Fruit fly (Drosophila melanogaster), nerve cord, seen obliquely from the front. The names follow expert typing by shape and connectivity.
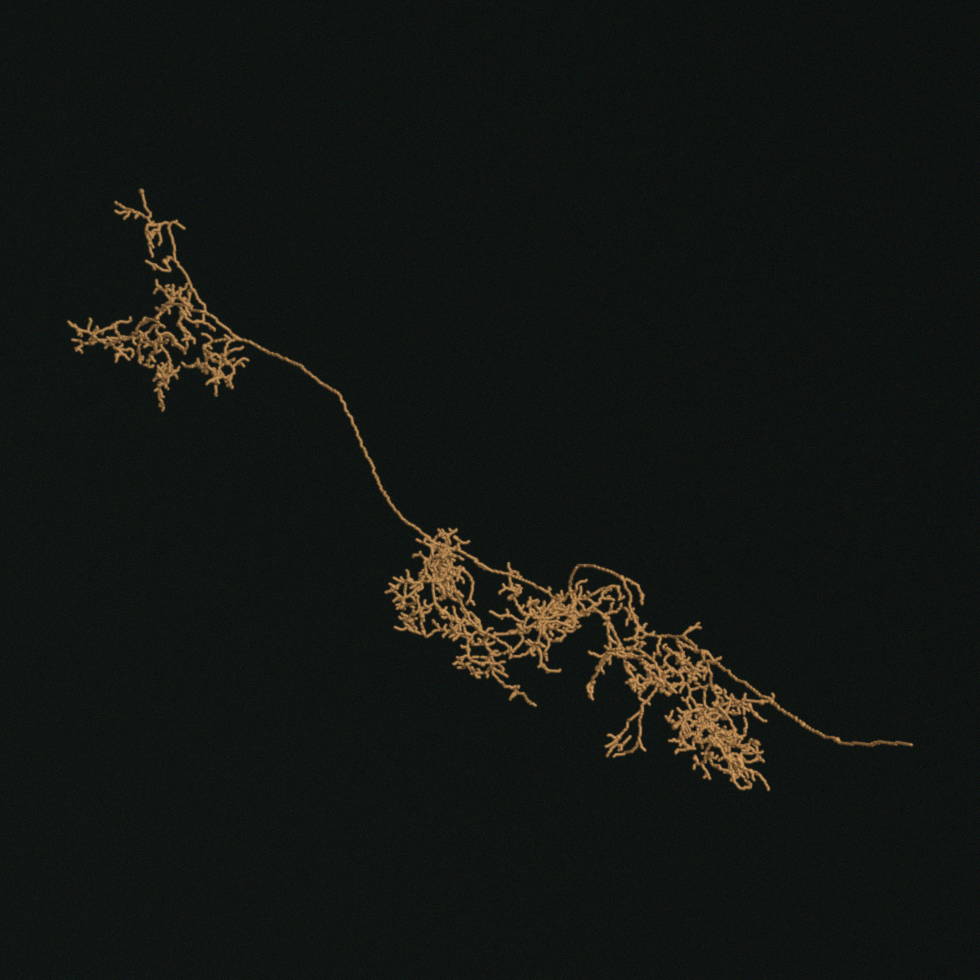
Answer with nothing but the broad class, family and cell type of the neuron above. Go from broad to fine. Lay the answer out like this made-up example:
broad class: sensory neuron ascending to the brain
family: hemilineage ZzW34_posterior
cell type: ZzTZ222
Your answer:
broad class: descending neuron
family: DNge
cell type: DNge102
